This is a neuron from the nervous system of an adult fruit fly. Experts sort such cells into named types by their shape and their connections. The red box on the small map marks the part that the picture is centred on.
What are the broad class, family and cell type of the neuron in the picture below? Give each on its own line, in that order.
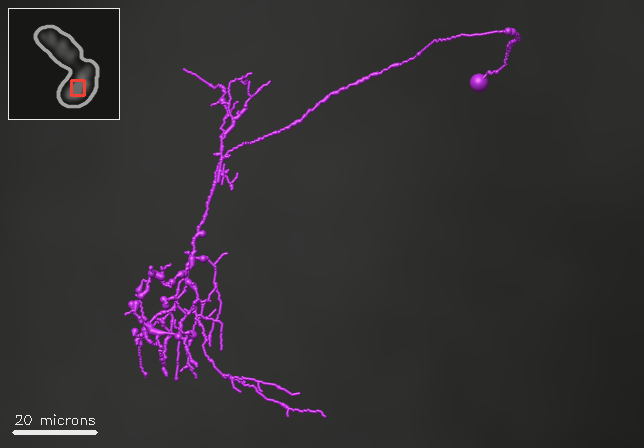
central-brain intrinsic neuron
hemilineage SIPa1_ventral
SIP013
